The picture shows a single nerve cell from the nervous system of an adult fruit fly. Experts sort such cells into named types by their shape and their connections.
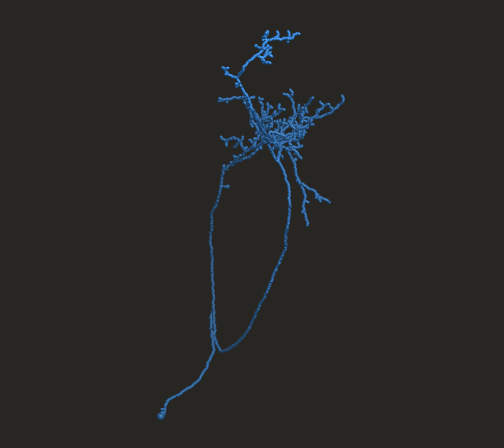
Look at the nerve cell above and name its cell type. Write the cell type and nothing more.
SMP568_a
